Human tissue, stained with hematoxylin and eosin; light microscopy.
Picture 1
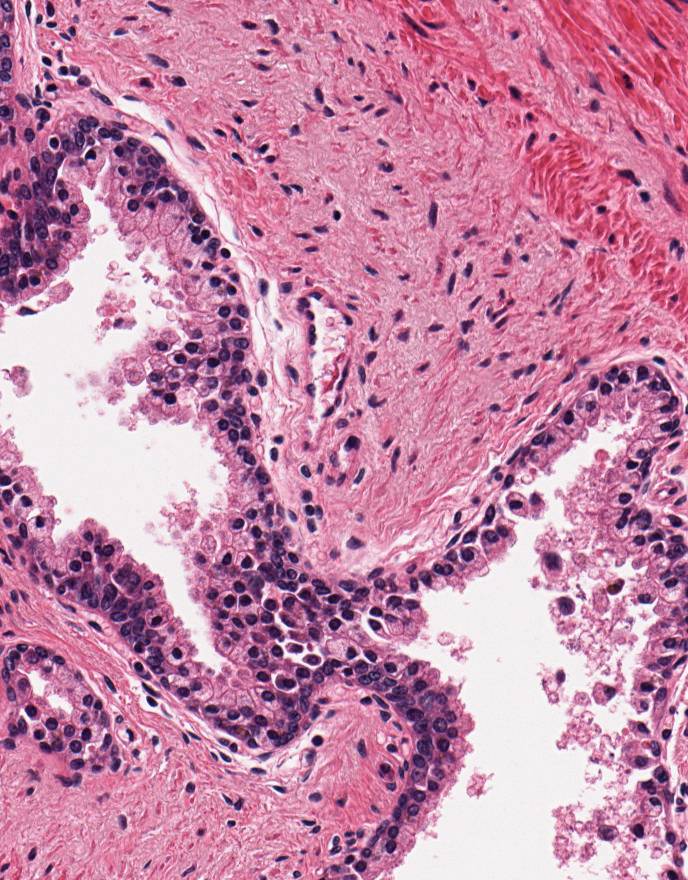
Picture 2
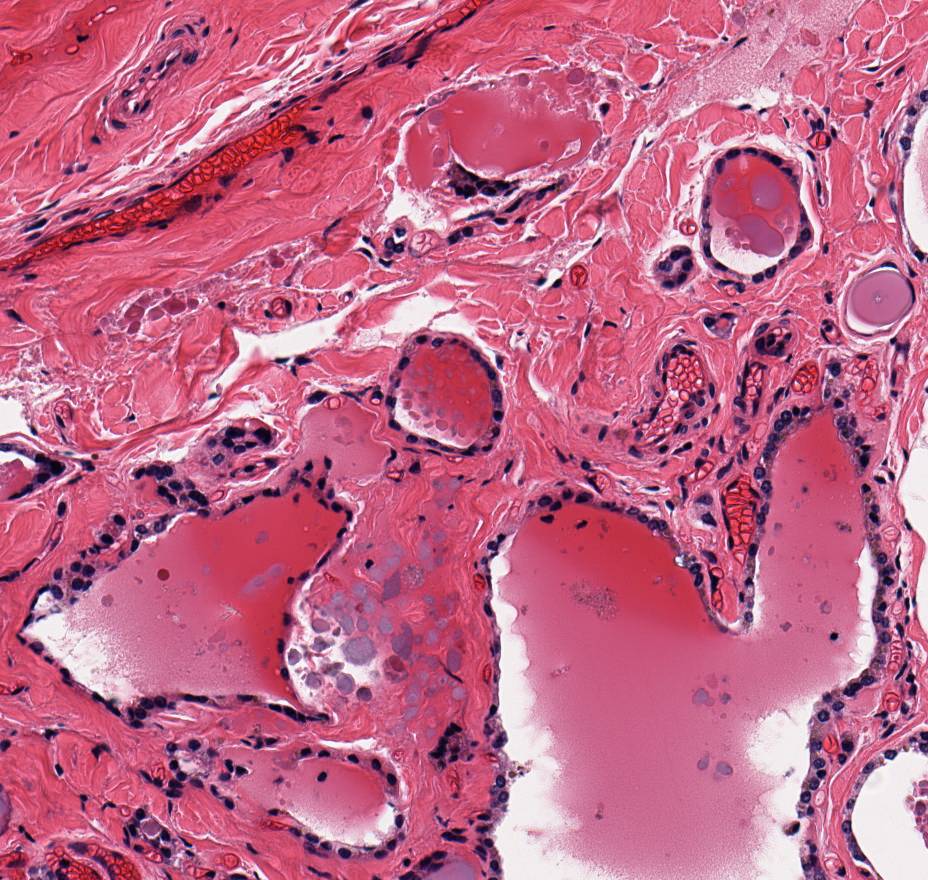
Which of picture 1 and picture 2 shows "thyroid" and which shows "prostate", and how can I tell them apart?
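That's prostate in picture 1 and thyroid in picture 2. The prostate lining has more than one layer of nuclei: darker basal ones beneath taller luminal cells with pale pink, somewhat clear cytoplasm. The thyroid spaces have just a single layer of flattened to cuboidal cells with dark, rounded nuclei. On the left, the prostate epithelium folds into the lumen; its stroma is pink and fibrous with scattered spindle-shaped nuclei, and denser bright red muscle bundles sit at the upper right. In the thyroid, most spaces are filled with homogeneous pink material, and large, irregular, dilated ones fill most of the lower half, with mostly dense stroma and smaller rounded spaces above.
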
